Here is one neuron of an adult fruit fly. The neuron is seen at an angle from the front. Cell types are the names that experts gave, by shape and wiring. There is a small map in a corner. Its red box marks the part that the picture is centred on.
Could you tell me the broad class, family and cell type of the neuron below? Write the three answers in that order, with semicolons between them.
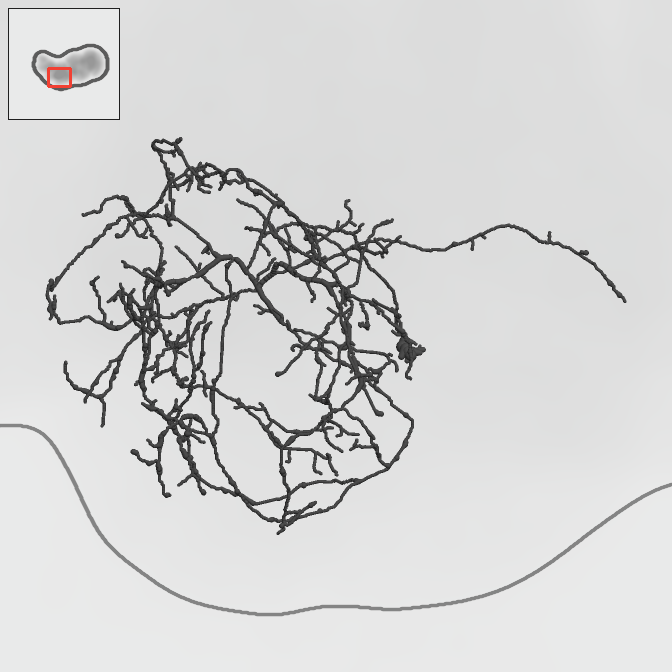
nerve-cord intrinsic neuron; hemilineage 12B; IN12B020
